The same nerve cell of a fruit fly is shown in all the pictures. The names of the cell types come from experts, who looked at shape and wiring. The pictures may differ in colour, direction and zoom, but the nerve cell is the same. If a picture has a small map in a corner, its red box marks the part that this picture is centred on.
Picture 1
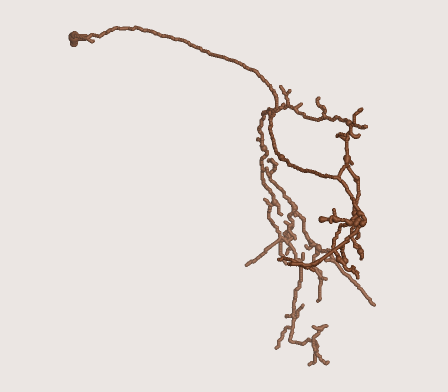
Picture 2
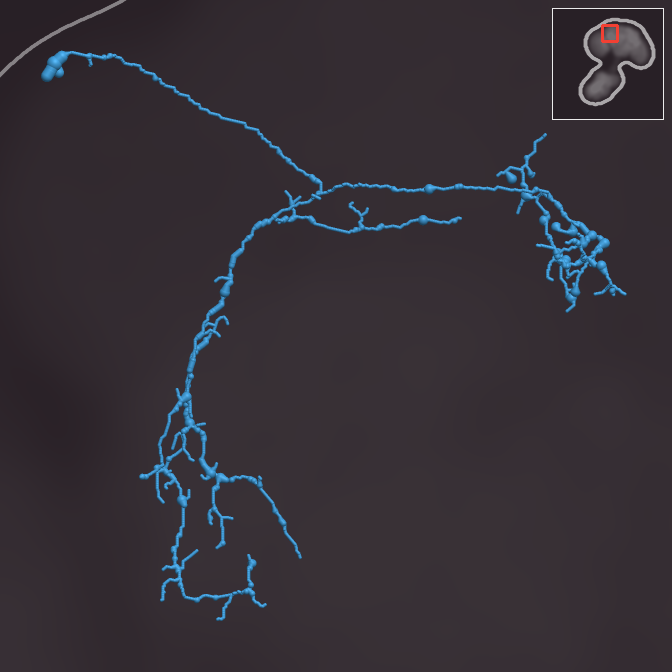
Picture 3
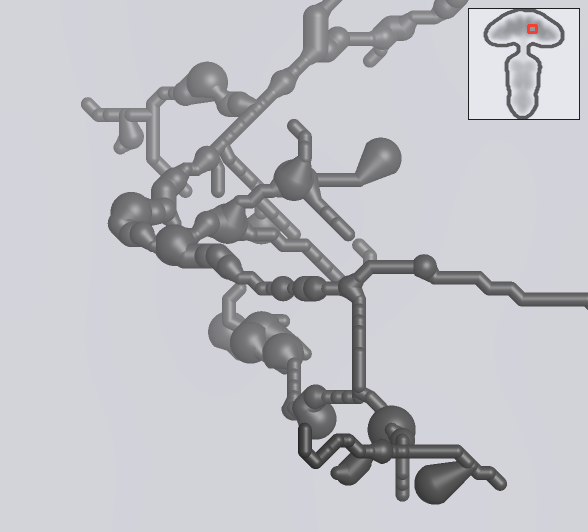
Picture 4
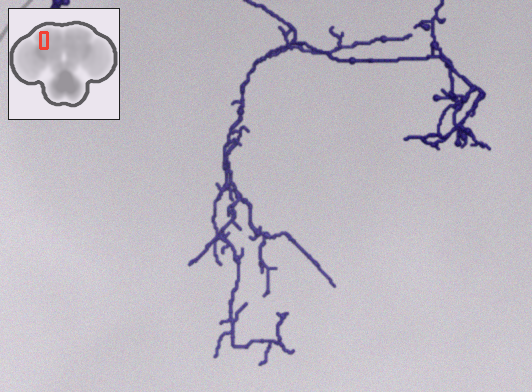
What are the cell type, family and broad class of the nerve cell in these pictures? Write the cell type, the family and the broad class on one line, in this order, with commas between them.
SLP267, hemilineage SLPpl1, central-brain intrinsic neuron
